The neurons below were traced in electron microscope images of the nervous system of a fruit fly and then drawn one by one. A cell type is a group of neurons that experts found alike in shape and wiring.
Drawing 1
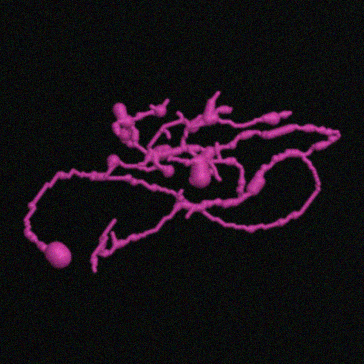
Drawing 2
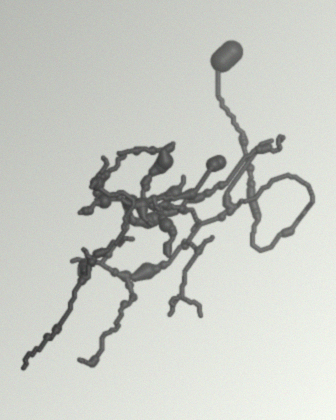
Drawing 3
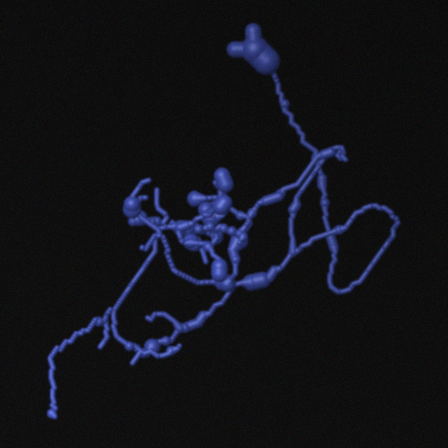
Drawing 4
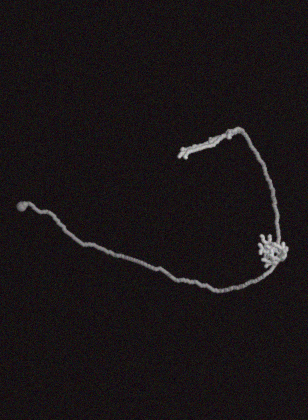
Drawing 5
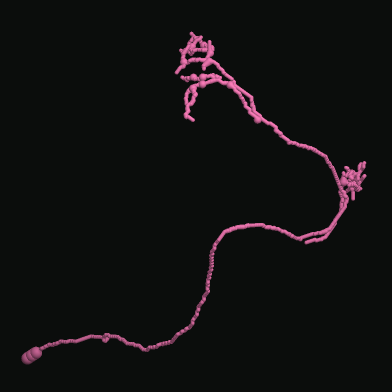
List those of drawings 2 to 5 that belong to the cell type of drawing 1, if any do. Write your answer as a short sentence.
Drawing 2 and drawing 3 are of the same cell type.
